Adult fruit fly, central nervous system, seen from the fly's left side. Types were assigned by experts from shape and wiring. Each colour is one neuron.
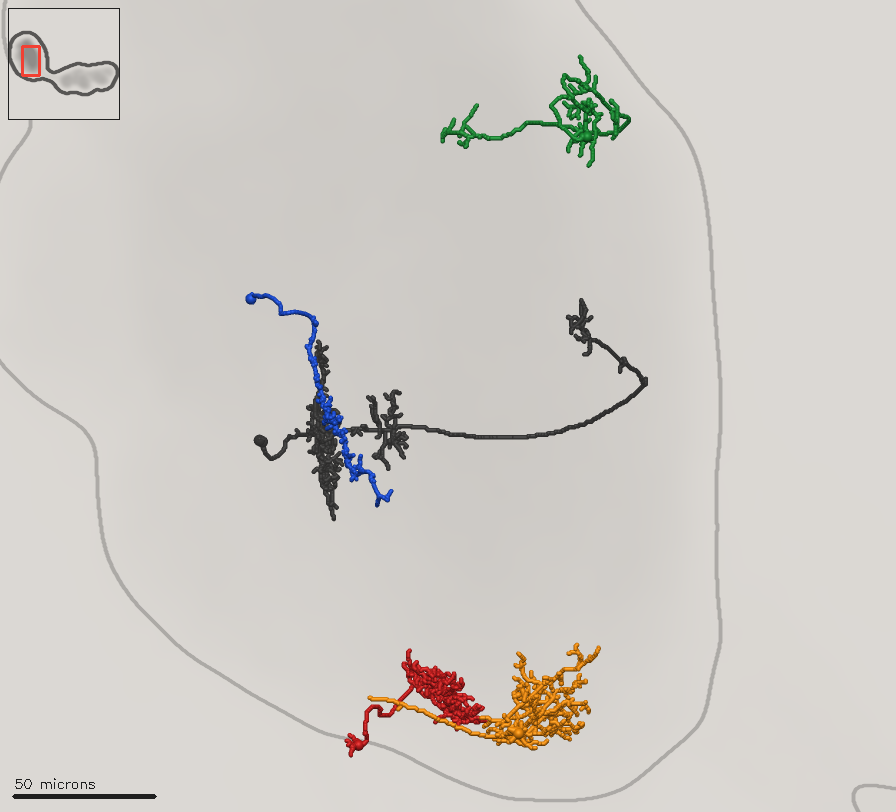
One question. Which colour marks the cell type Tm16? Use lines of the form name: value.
colour: black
